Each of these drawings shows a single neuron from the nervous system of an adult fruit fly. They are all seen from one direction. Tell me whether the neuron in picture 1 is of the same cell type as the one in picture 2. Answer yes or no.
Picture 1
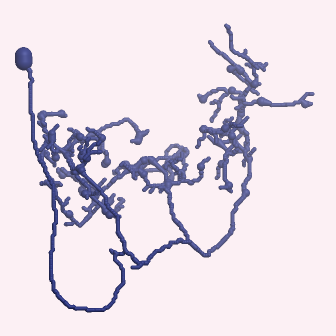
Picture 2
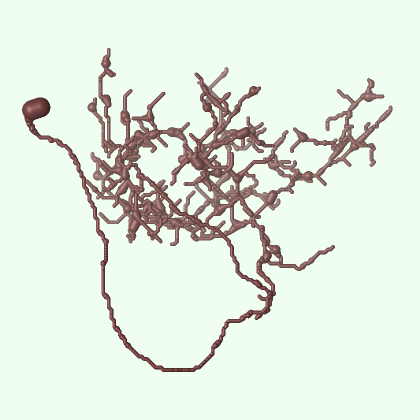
no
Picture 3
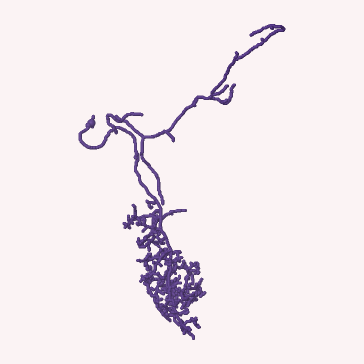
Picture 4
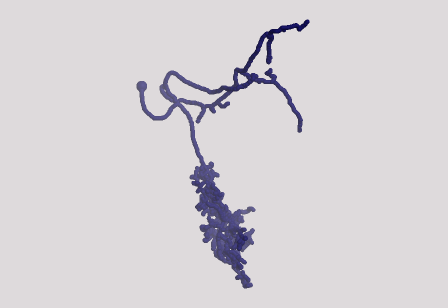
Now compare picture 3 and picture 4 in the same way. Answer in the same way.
yes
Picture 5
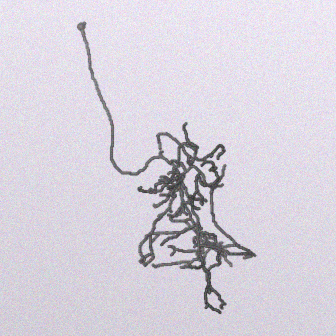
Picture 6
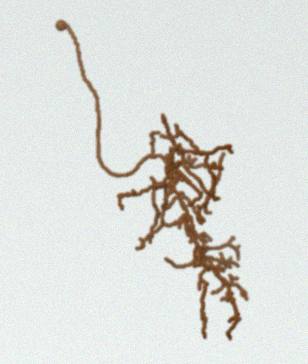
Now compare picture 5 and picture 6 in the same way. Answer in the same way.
yes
